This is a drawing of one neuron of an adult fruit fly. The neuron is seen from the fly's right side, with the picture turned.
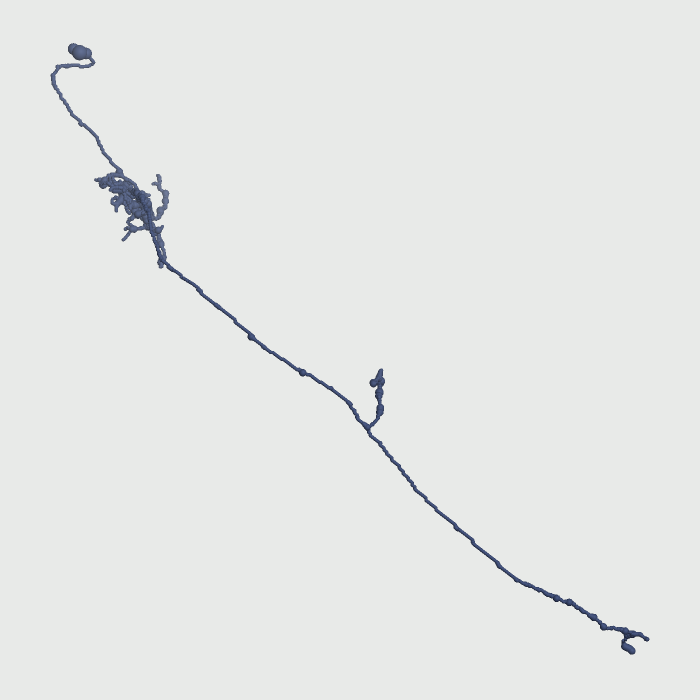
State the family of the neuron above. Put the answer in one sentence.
The family is hemilineage 10B.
